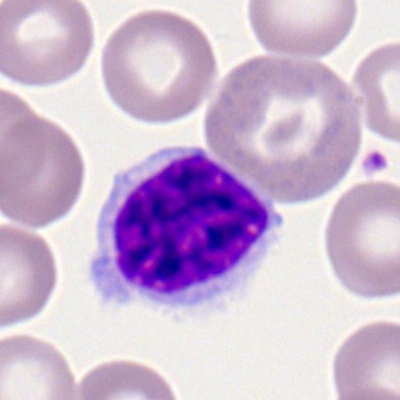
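Lymphocyte, the central cell in a stained blood smear. I note a single unlobed nucleus filling most of the cell. Its chromatin looks coarse, clumped into dark patches. And the edge of the cell is ragged, with small irregular projections.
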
